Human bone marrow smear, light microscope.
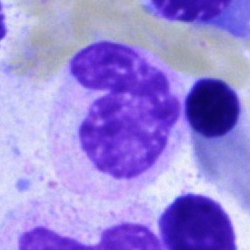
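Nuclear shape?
Folded and kidney-like, with a deep notch entering from the left side.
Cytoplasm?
Plentiful, pale pinkish-lilac.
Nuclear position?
Toward the upper part, leaving a wider rim of cytoplasm below.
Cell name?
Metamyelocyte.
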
